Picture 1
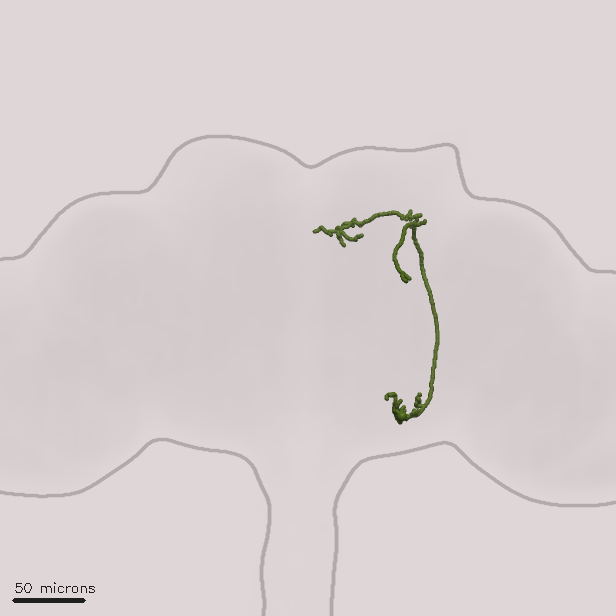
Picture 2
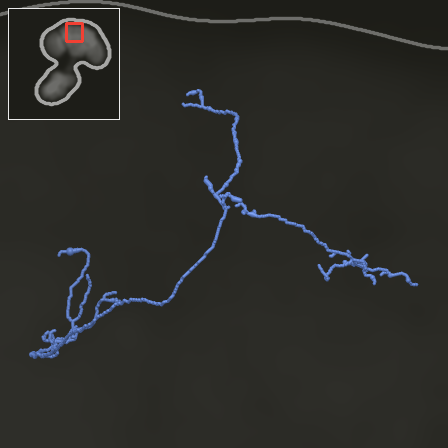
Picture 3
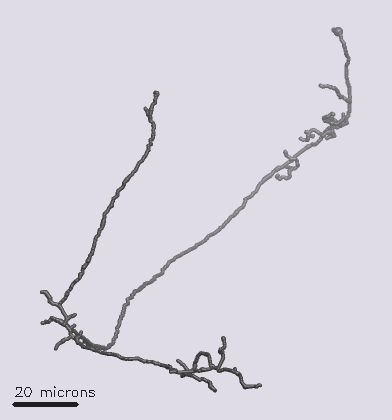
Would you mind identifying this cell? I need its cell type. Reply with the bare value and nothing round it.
KCa'b'-m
